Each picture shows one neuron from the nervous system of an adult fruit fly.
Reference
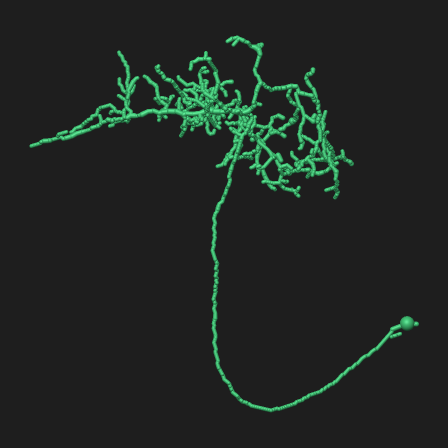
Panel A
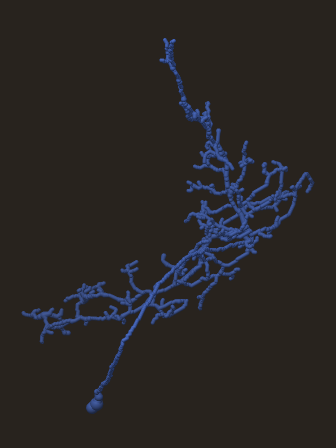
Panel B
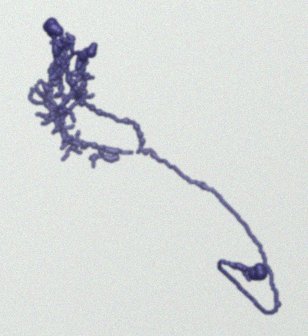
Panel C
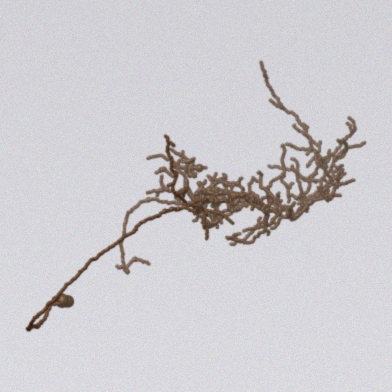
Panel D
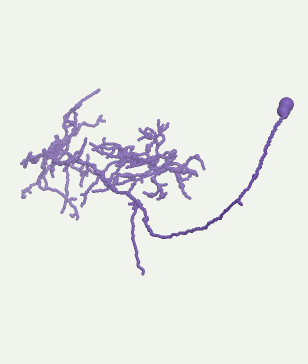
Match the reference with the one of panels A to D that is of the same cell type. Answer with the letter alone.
A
